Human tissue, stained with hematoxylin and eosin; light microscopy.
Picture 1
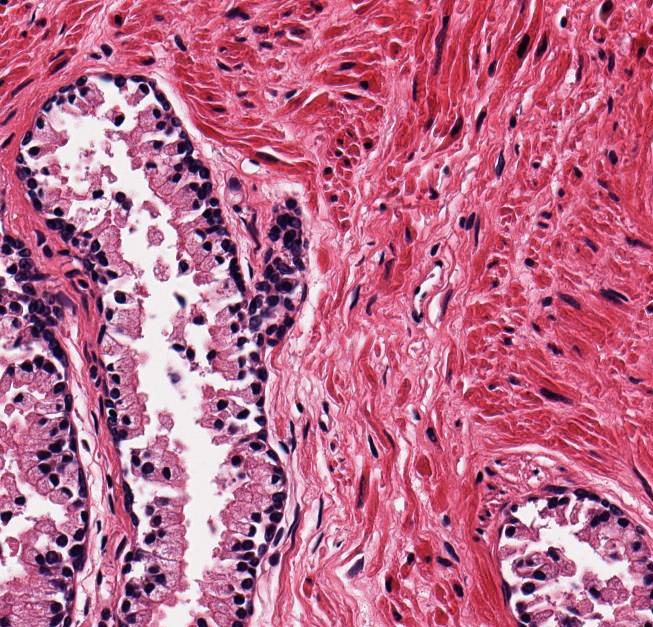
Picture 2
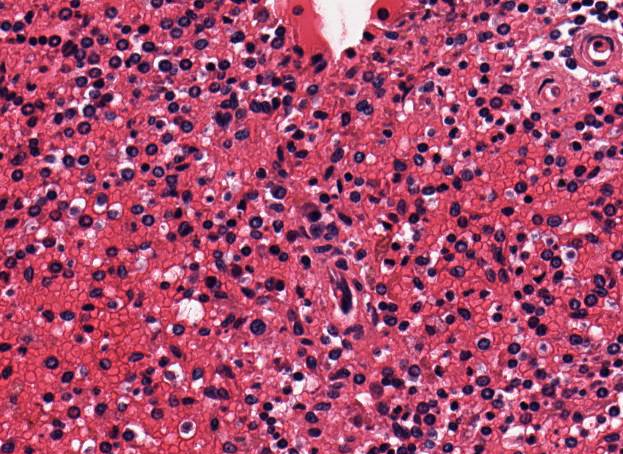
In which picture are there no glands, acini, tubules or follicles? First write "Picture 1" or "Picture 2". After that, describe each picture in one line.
Picture 2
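In picture 1: An elongated gland runs down the left side of the field, and part of a second gland sits in the lower right corner.
In picture 2: No epithelium or glands are present anywhere in the field.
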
